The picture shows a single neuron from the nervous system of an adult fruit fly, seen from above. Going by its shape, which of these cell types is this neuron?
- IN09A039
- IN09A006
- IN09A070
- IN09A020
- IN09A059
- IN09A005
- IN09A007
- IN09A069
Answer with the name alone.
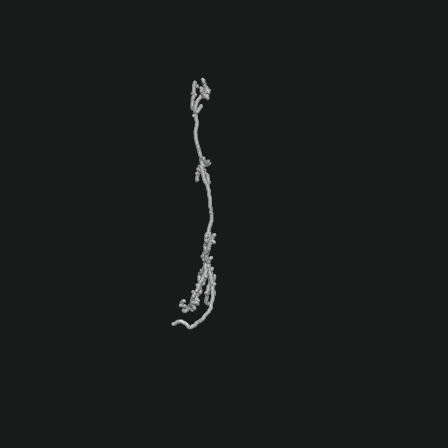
IN09A070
